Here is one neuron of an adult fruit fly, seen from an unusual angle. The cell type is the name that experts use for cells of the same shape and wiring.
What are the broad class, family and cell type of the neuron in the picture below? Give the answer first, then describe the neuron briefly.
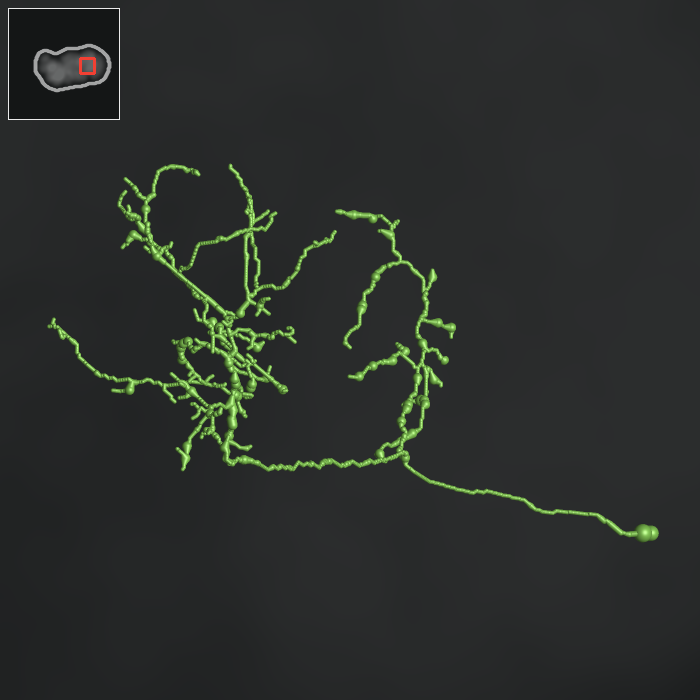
Its broad class is central-brain intrinsic neuron. Its family is hemilineage LALa1_posterior. Its cell type is WED009. Its cell body lies at the lower right of the picture. The picture shows dozens of branch ends.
